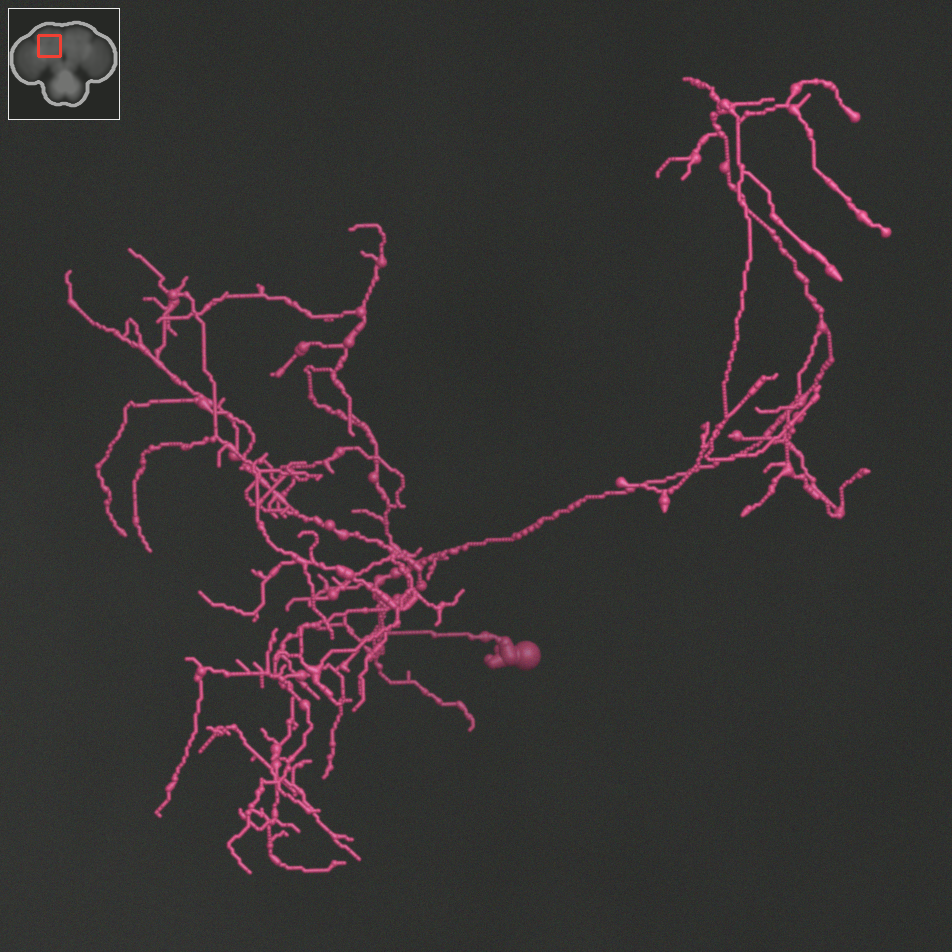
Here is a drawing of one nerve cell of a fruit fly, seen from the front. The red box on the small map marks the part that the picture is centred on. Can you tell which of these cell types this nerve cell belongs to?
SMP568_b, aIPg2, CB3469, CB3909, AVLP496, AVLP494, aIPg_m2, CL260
CB3469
